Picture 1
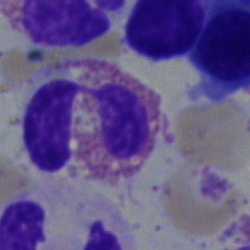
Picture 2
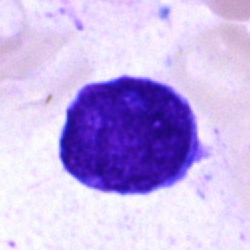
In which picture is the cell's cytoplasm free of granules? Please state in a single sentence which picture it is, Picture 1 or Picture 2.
Picture 2 is where the cell's cytoplasm lacks visible granules.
